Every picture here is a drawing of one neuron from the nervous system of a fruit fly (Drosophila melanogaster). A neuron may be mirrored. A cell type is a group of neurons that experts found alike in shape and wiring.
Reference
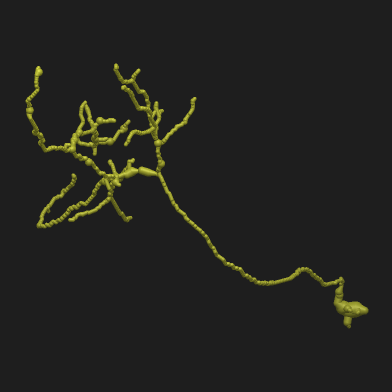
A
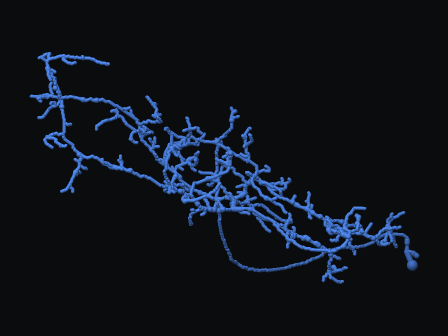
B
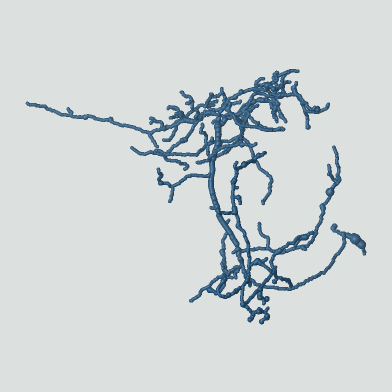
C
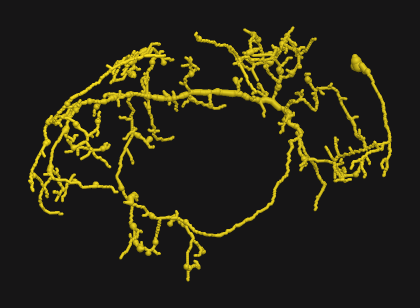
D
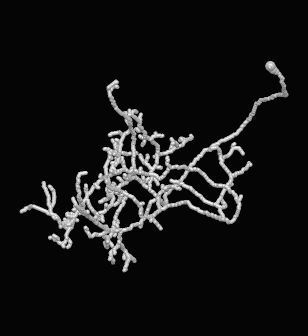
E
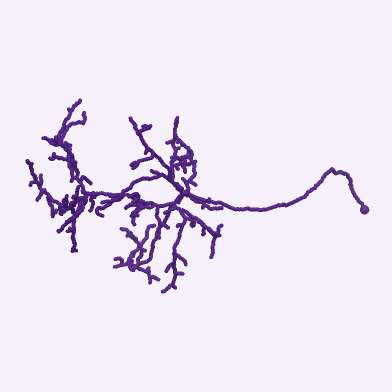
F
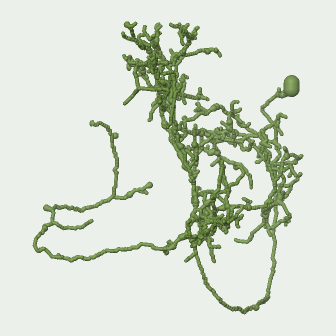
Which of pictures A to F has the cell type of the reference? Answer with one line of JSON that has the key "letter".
{"letter": "A"}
